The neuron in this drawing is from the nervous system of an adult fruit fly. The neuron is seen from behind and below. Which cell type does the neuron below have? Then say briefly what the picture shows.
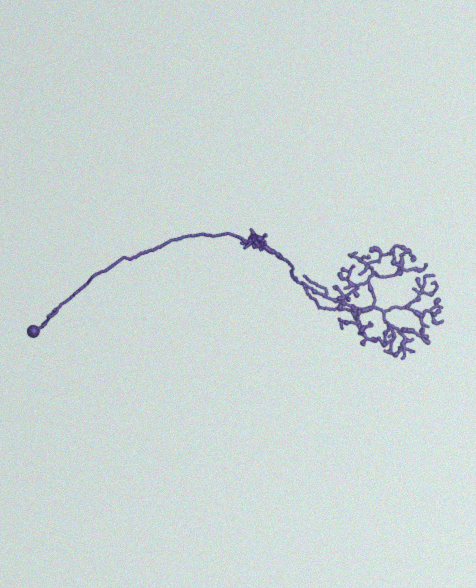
It is of cell type ER3d_d. This is a central-brain intrinsic neuron. The cell body can be seen on the left of the picture. The picture shows dozens of branch ends.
